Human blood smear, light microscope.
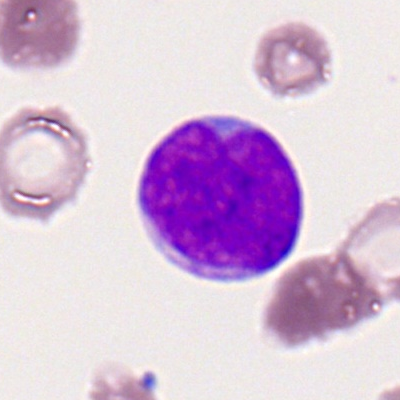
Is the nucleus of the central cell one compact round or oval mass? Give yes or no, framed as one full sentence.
Yes, the nucleus takes the form of a single compact round or oval mass.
